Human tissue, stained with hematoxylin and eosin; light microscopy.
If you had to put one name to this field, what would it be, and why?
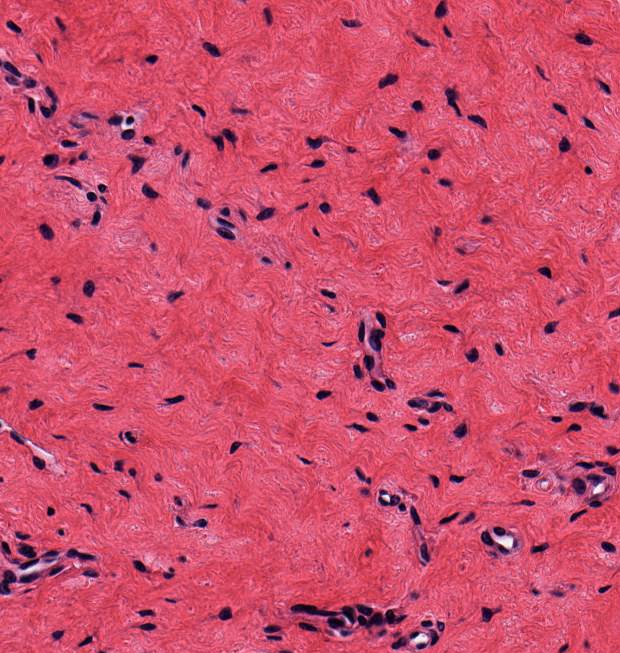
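I'd call this dense connective tissue. A uniform sheet of dense, deeply eosinophilic fibrous stroma fills the field without separate compartments.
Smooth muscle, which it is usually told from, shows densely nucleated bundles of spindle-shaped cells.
Here cells are few: small, dark, elongated to oval fibroblast nuclei, scattered singly between fine, wavy collagen fibres in short interlacing swirls.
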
